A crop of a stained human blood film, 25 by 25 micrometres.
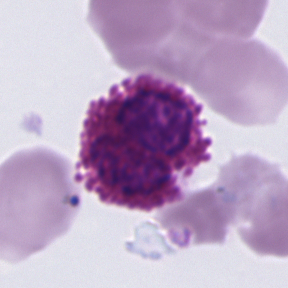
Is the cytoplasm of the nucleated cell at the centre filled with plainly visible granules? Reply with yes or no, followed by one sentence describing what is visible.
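Yes. No clear band of granule-free cytoplasm is visible anywhere in the cell.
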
